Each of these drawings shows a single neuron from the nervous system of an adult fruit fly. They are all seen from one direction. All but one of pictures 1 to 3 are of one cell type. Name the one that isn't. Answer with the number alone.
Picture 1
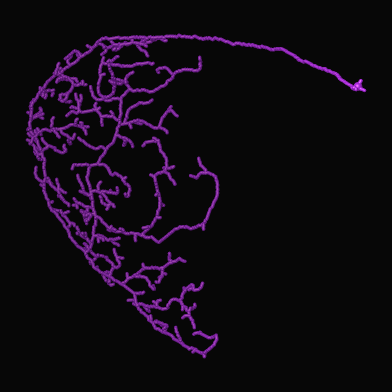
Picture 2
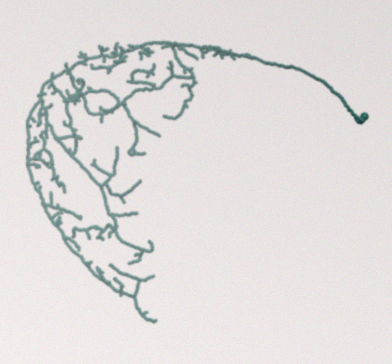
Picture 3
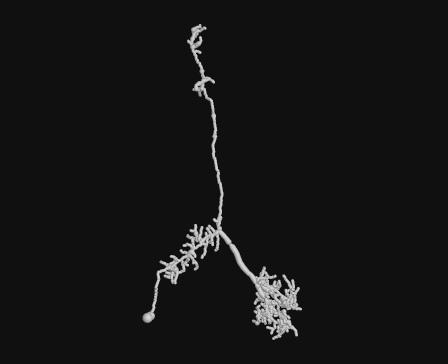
3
